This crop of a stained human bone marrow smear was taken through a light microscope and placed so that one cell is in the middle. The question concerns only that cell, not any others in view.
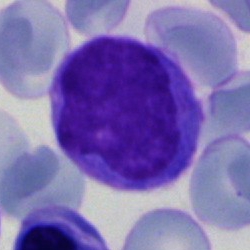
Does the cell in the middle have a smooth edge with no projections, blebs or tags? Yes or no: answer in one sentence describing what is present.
Yes, the border of this cell is smooth and even.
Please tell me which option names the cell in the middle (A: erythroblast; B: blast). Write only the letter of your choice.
B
